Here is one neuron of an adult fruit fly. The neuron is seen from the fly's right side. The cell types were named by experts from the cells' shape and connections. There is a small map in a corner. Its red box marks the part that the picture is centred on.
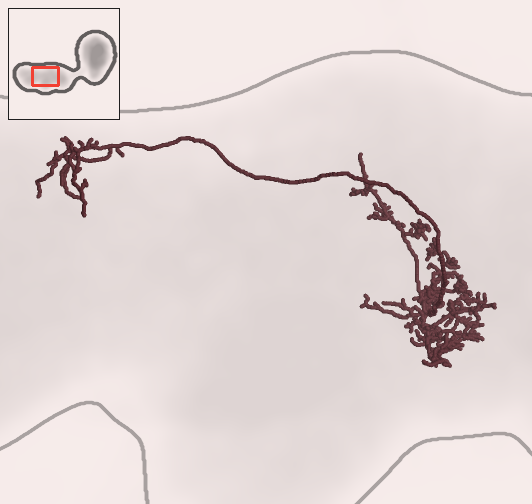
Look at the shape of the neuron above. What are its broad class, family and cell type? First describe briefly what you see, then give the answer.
The picture shows dozens of branch ends. As drawn here it is wider than it is tall. It is a nerve-cord intrinsic neuron. The family is hemilineage 18B. It is of cell type IN18B043.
